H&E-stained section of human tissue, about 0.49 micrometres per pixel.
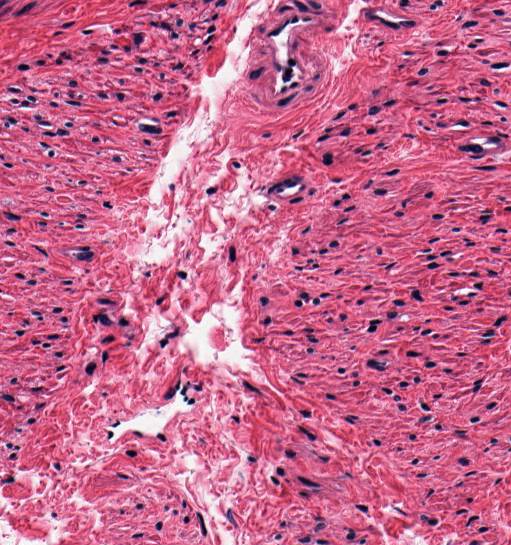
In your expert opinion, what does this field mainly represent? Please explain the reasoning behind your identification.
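Smooth muscle, for the most part: densely packed bundles of spindle-shaped cells whose dark, elongated, blunt-ended nuclei lie singly. A pale band of loose, wispy pink connective tissue, with few nuclei and open clear spaces, runs from top centre to lower left.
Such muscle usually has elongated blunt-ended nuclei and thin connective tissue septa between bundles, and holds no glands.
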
